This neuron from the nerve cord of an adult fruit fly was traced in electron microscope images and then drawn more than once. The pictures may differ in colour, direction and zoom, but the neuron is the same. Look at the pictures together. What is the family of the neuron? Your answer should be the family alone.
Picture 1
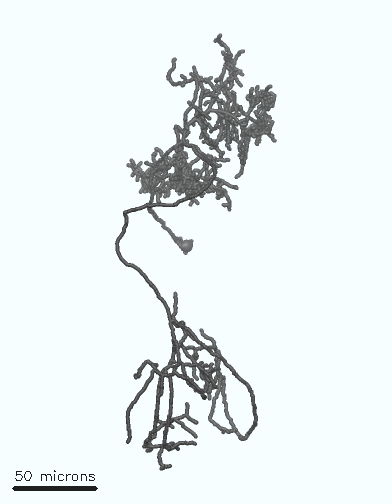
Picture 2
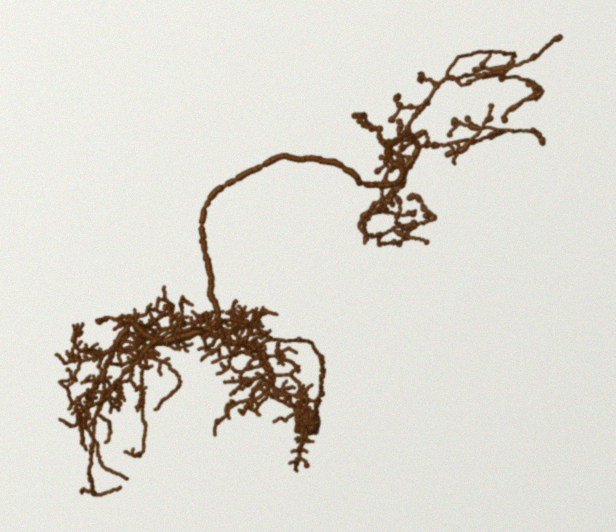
hemilineage 12A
